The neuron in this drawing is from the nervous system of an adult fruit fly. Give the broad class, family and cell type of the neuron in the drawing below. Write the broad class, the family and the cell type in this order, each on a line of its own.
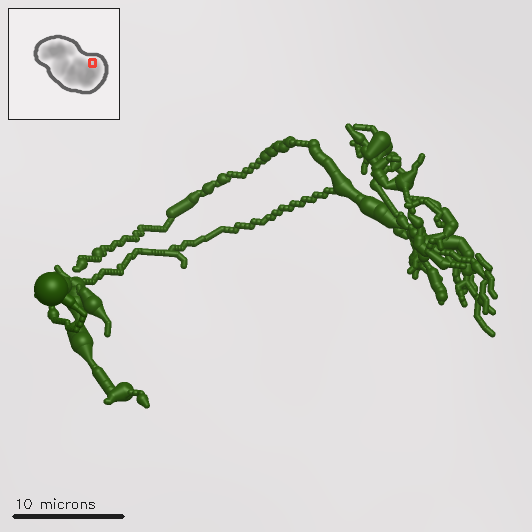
optic-lobe intrinsic neuron
T
T4d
